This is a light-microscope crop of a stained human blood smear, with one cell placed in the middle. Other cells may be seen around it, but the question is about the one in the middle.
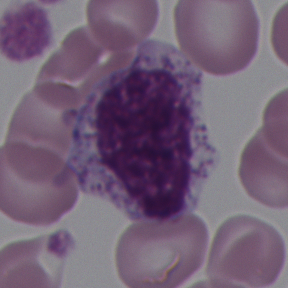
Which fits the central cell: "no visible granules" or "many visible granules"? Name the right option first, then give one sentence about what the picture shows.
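Many visible granules. Scattered dark purple granules lie throughout the cytoplasm.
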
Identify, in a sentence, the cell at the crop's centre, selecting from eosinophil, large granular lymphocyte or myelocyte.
Present in the middle of the crop is a myelocyte.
